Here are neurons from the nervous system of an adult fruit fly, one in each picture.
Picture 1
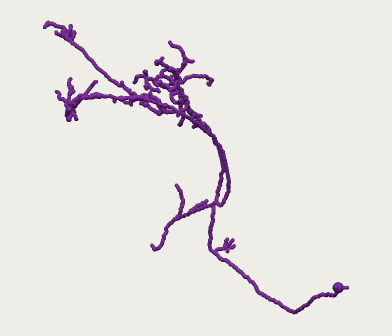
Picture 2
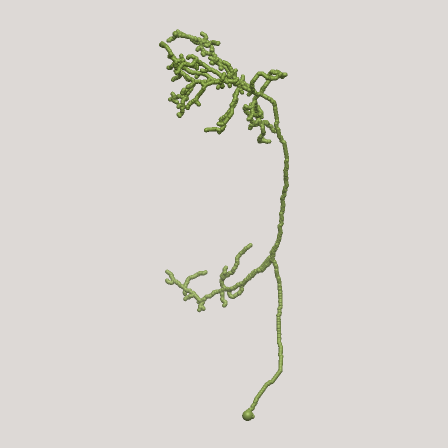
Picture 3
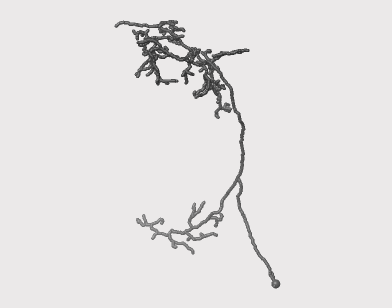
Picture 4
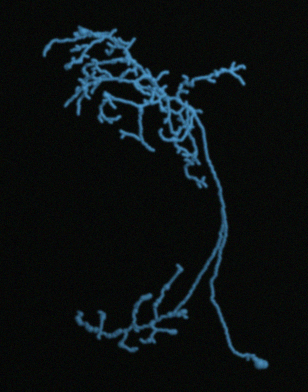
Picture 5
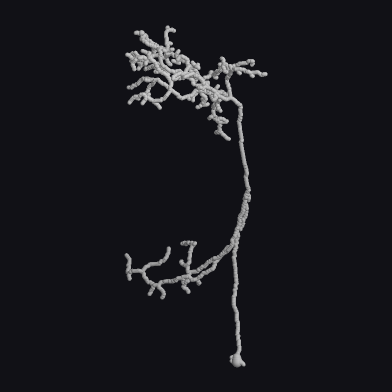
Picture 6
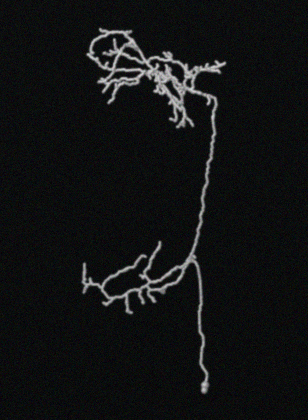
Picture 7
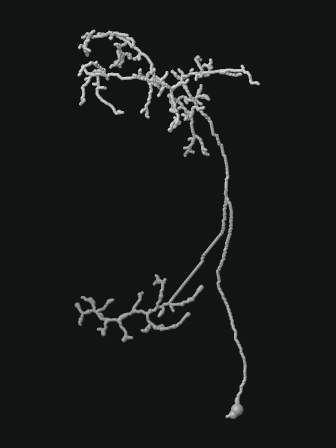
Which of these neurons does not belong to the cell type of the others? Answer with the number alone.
1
